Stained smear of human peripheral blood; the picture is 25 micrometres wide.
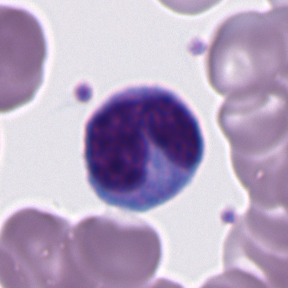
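Monocyte, central cell of the stained peripheral blood smear. Outline roughly round and smooth. Nuclear notch cuts in from the lower right, filled by a paler patch of cytoplasm. Cytoplasm free of vacuoles.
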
